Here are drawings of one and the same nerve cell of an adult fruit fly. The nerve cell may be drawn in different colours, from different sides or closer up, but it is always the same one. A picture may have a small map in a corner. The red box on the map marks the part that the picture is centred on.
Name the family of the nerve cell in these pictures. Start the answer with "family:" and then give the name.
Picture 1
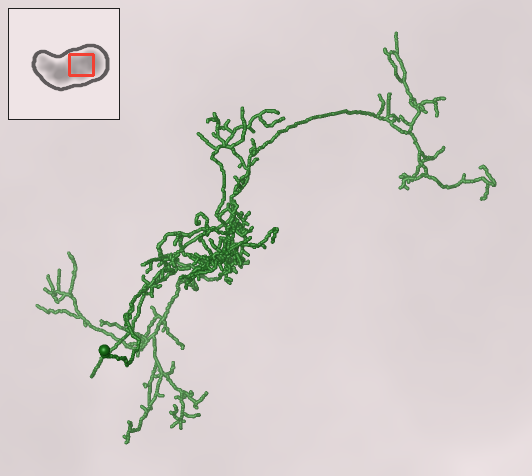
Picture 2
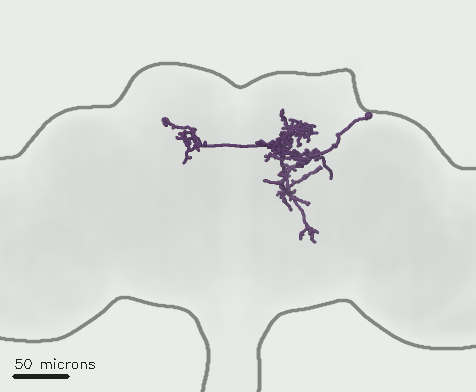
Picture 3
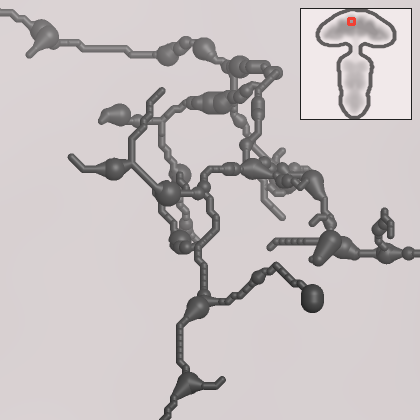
family: hemilineage CREl1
